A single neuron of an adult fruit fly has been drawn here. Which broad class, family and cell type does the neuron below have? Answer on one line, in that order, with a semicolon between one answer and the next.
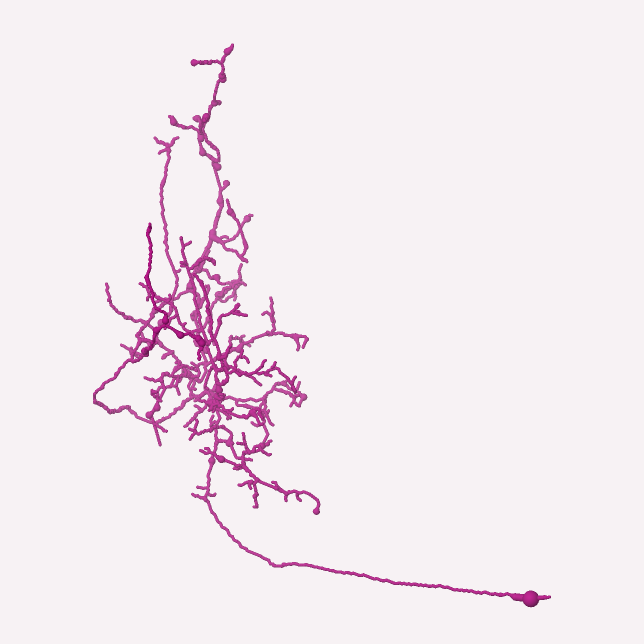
nerve-cord intrinsic neuron; hemilineage 01B; IN01B033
